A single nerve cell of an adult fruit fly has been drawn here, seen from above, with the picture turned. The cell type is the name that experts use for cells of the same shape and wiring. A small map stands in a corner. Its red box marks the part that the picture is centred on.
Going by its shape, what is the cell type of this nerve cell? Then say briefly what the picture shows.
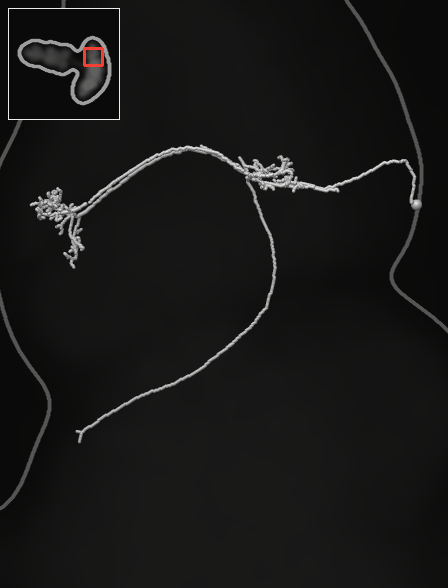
It is of cell type TmY14. This is a visual projection neuron. It is in the brain and does not reach the nerve cord. As drawn here it is wider than it is tall.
